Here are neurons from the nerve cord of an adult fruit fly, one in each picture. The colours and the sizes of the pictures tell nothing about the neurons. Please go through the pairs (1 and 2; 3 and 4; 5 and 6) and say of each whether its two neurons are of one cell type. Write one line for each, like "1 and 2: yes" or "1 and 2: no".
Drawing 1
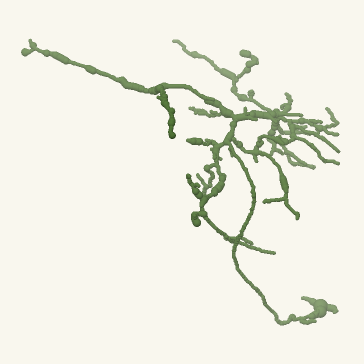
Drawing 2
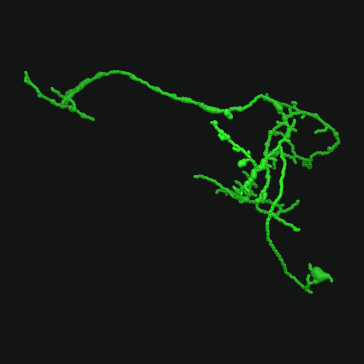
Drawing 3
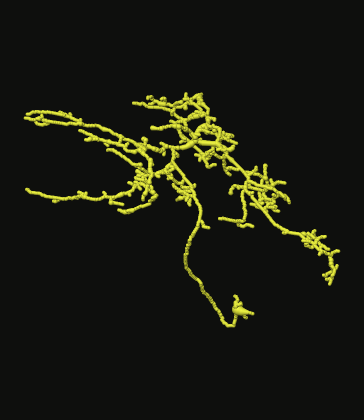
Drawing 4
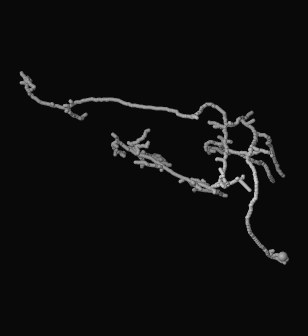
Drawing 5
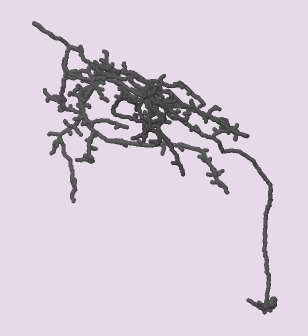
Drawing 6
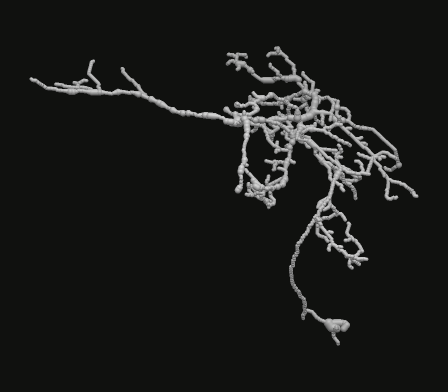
1 and 2: yes
3 and 4: yes
5 and 6: yes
